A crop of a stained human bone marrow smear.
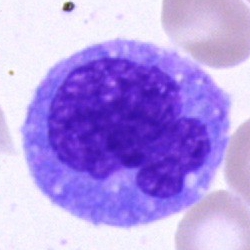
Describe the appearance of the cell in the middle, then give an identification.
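The cell has a roughly round outline. Several small clear vacuoles lie in its cytoplasm. Red cells lie close beside it on its right side. This is a monocyte.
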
